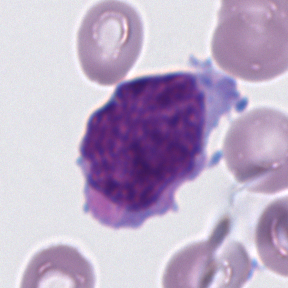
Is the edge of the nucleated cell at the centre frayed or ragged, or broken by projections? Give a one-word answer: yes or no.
Yes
